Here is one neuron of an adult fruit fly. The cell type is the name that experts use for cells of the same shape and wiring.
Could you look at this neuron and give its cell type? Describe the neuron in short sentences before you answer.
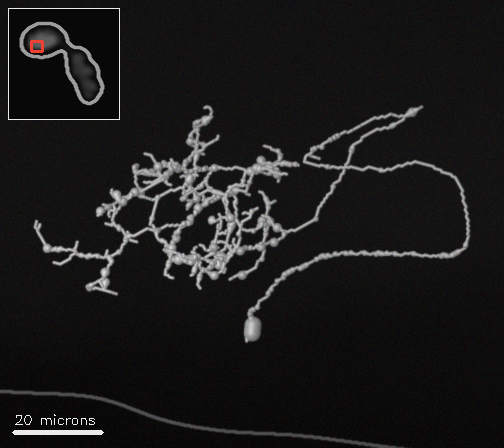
The cell body is at the bottom of the picture. From left to right in the picture it spans about 100 microns. Dozens of branch ends can be seen. It is a central-brain intrinsic neuron. It is of cell type LHPV2a3.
